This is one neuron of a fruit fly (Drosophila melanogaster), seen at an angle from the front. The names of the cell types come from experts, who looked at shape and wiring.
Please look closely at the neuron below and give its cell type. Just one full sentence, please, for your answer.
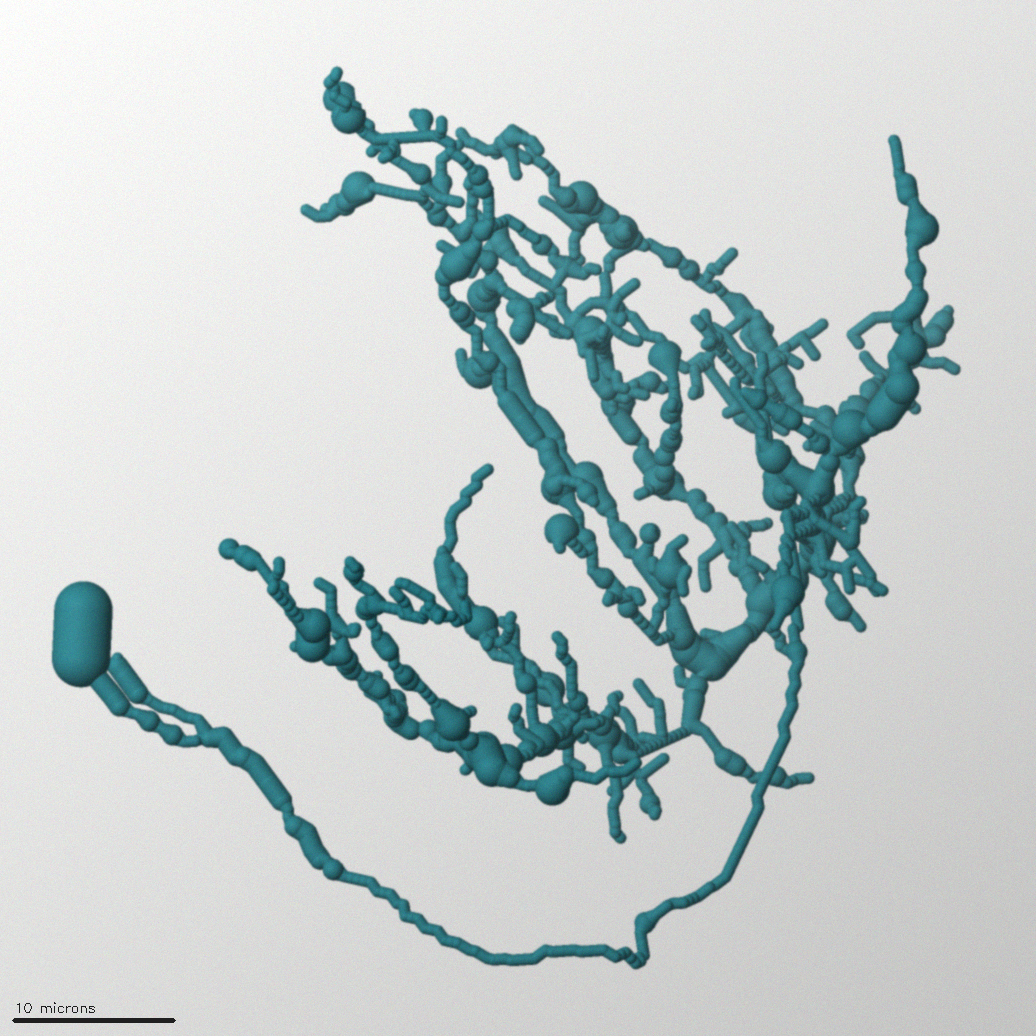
It is the cell type GNG222 to which this neuron belongs.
